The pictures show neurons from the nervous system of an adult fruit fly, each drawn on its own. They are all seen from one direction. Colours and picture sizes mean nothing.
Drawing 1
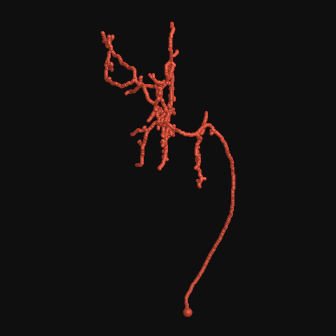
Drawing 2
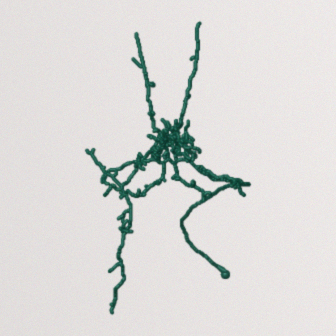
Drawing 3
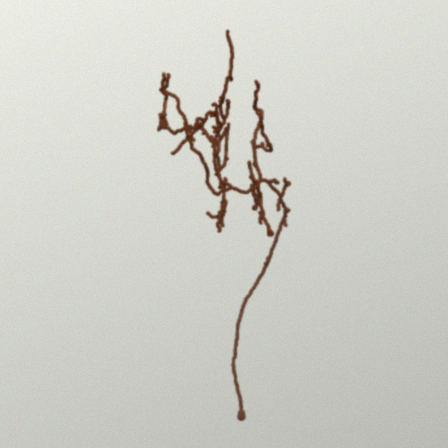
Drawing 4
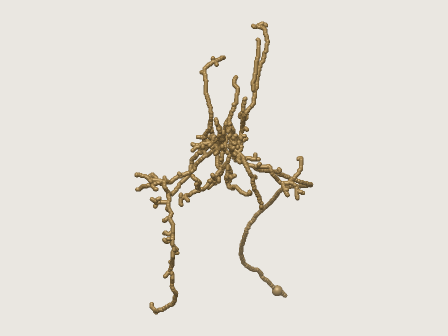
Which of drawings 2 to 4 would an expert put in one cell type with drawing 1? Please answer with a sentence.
Drawing 3 is of the same cell type.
